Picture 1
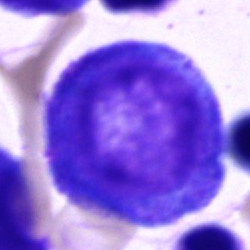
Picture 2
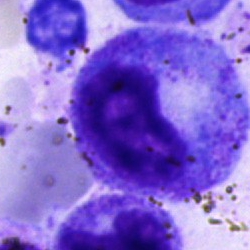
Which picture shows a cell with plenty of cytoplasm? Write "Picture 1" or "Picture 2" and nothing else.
Picture 2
